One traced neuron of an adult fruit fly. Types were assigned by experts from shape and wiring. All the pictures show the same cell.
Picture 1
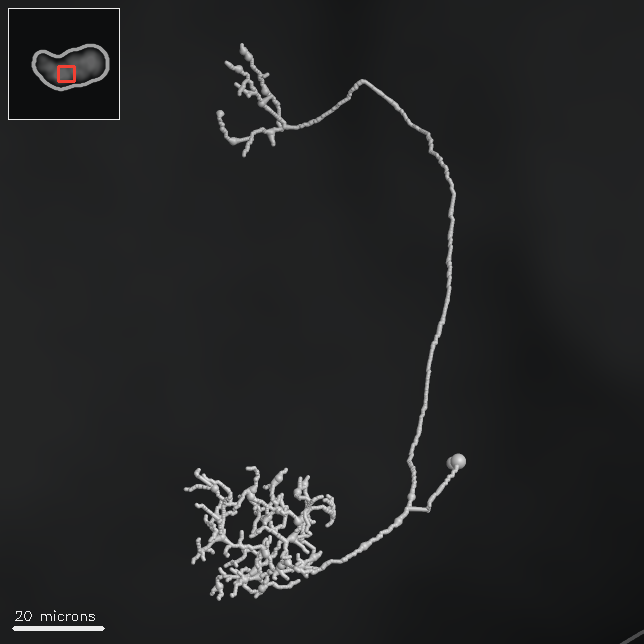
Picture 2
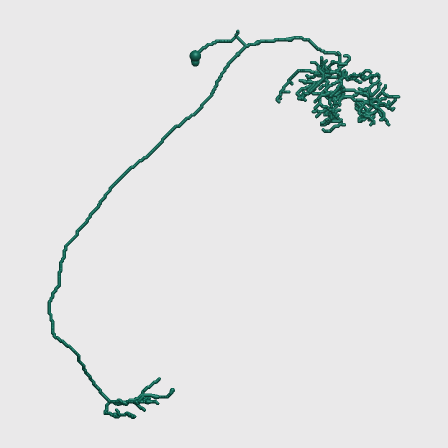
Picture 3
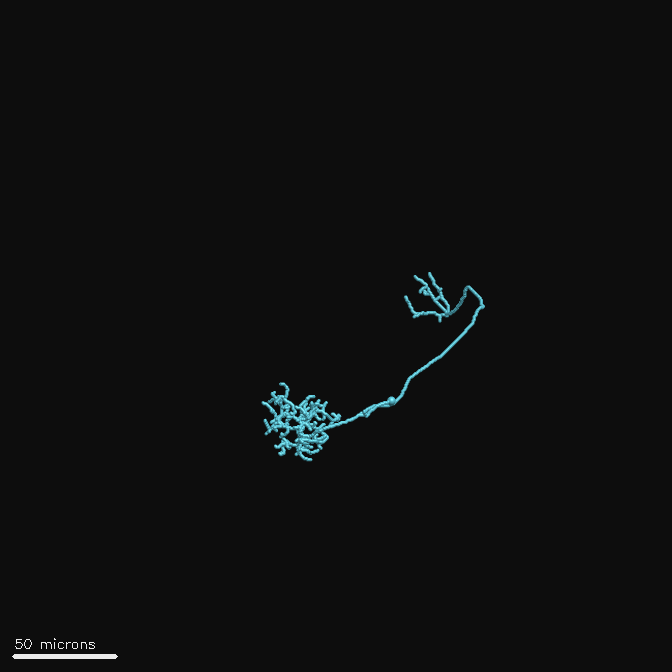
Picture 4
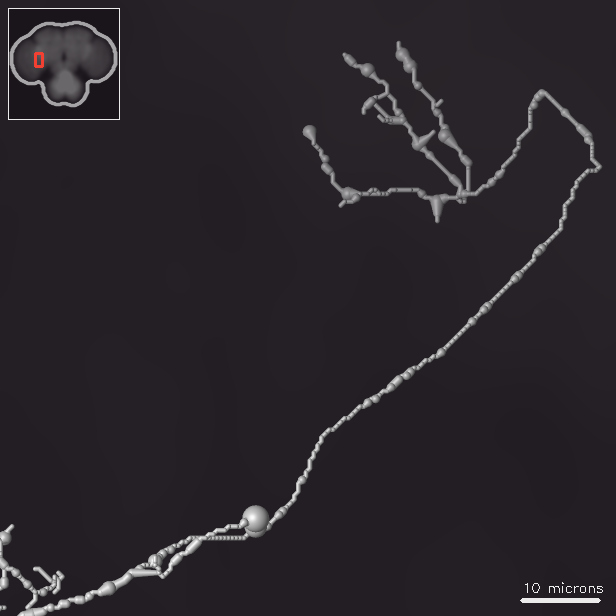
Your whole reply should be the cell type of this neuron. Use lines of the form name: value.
cell type: MeLo2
